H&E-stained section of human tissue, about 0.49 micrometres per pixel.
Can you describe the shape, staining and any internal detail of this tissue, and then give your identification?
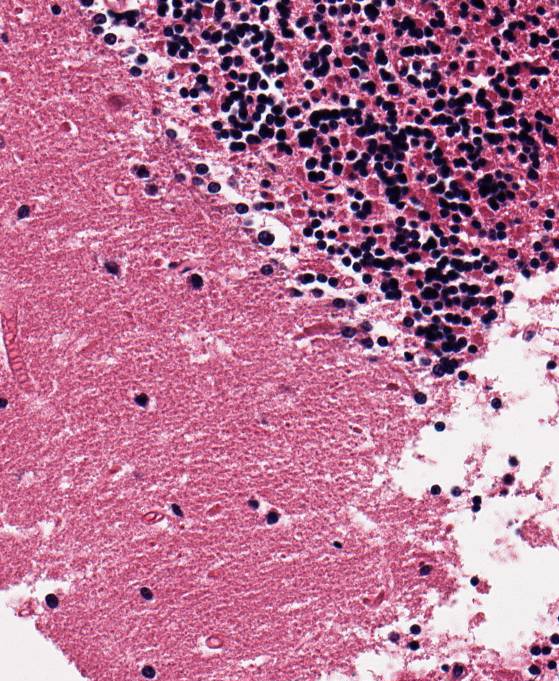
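A diagonal boundary divides this field: pale pink and sparsely nucleated at the left and bottom, densely cellular at the upper right. Look closely at the upper right, packed with small, round, dark nuclei with scarcely any cytoplasm, and dotted with small pale pink islands free of nuclei. The left zone is finely fibrillary and eosinophilic, with only scattered single small nuclei. This tissue is cerebellum.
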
